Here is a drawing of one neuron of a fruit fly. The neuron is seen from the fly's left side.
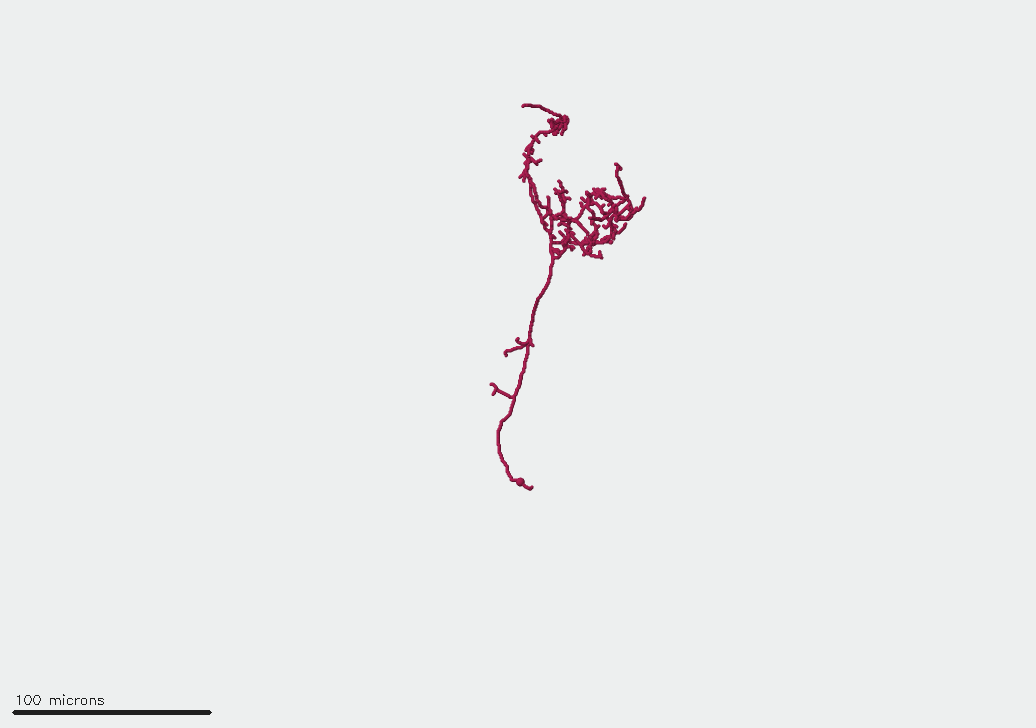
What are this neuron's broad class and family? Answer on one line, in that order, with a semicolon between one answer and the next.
central-brain intrinsic neuron; hemilineage LHa2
